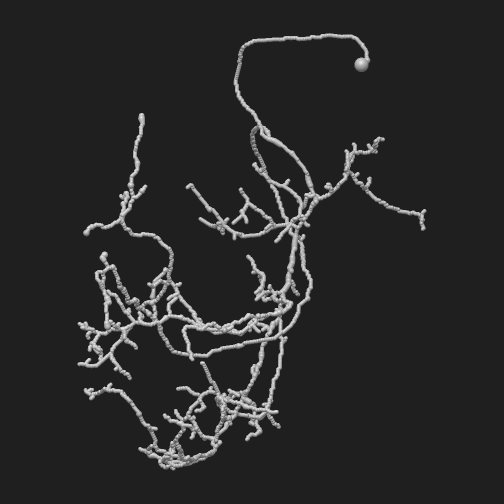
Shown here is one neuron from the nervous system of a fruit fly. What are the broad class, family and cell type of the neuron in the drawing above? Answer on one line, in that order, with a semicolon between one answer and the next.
central-brain intrinsic neuron; hemilineage PSp2; CB2270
